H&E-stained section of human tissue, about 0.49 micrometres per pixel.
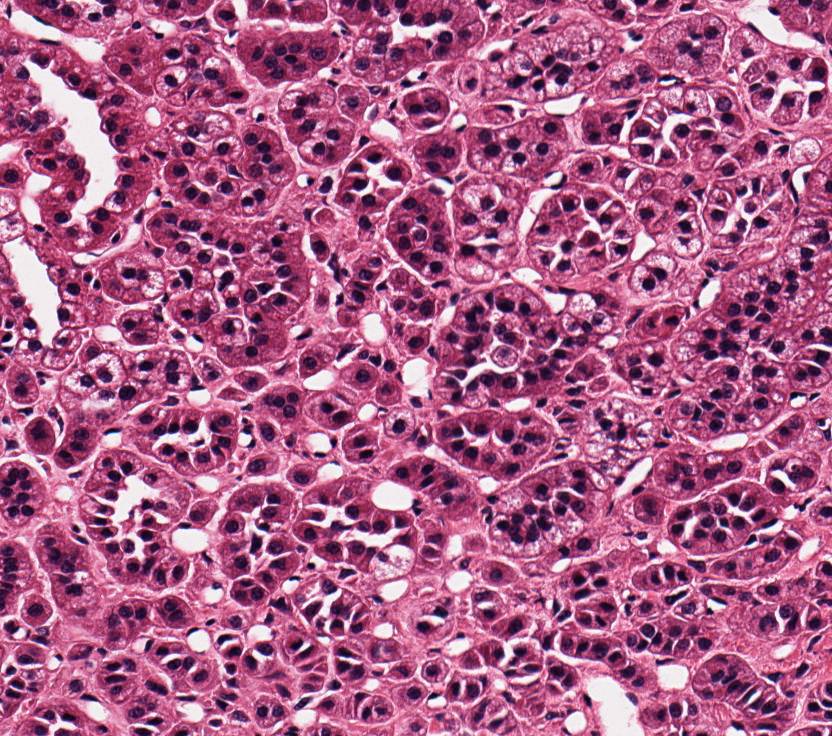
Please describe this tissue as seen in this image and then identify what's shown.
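Across the whole field, cells form closely packed small rounded nests divided by very thin septa. Their nuclei are round, dark-staining and mostly central. The larger elongated empty spaces, as at upper left, hold no blood cells or secretion. No fat cells appear. This is adrenal gland.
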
